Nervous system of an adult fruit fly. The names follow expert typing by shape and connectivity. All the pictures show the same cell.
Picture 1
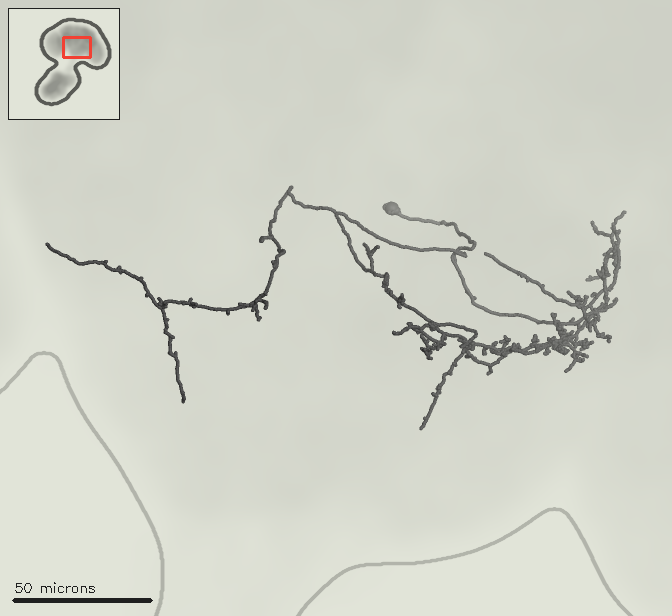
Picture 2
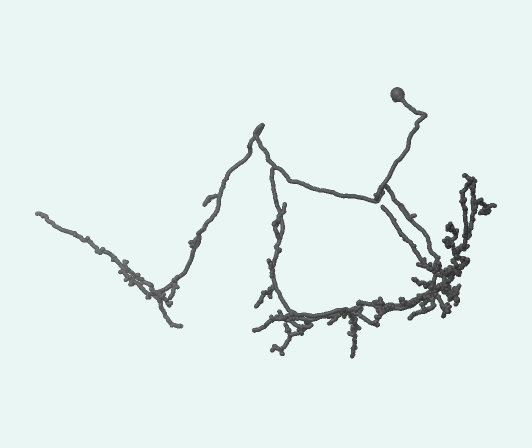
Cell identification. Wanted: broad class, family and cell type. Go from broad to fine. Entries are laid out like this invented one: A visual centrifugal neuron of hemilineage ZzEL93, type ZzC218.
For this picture: A central-brain intrinsic neuron of hemilineage DM6_ventral, type CB2503.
